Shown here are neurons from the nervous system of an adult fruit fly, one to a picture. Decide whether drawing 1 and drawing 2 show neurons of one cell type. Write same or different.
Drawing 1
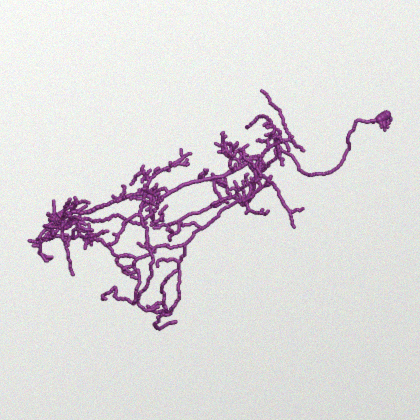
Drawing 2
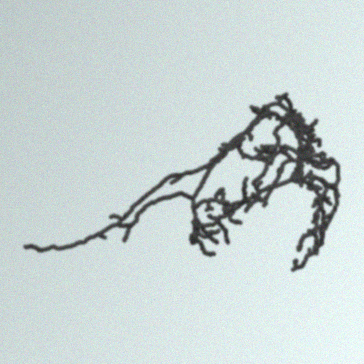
different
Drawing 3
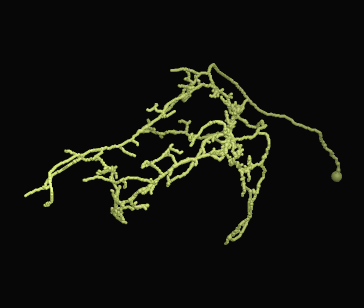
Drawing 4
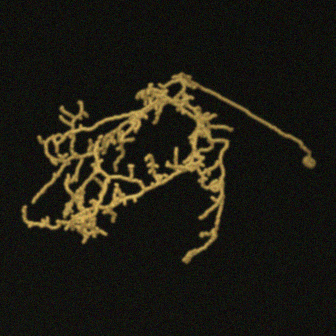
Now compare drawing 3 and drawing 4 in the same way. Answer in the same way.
same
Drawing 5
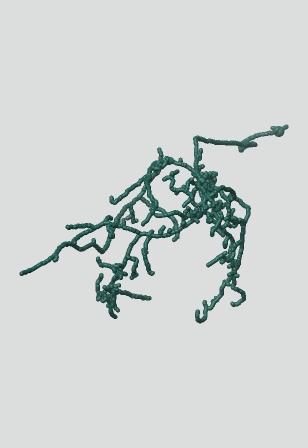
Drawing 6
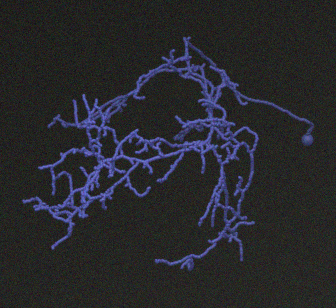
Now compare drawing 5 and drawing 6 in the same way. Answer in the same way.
different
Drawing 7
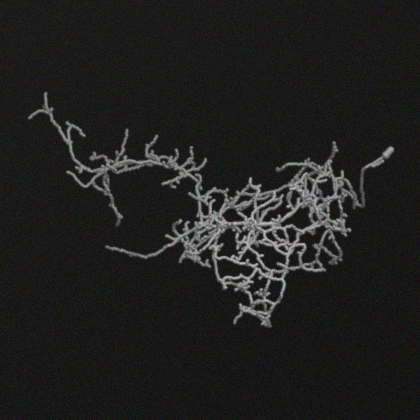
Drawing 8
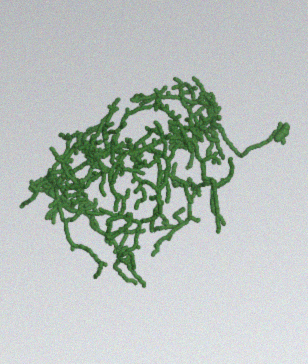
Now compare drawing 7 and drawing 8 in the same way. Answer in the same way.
same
